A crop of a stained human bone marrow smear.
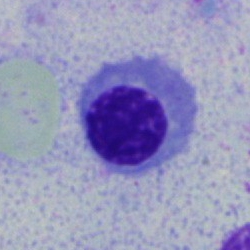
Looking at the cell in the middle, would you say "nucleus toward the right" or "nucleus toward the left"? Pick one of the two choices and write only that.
Nucleus toward the left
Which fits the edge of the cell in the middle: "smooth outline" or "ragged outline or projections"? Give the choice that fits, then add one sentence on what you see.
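Ragged outline or projections. The cell outline is irregular, with shallow angular bumps rather than a smooth circle.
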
